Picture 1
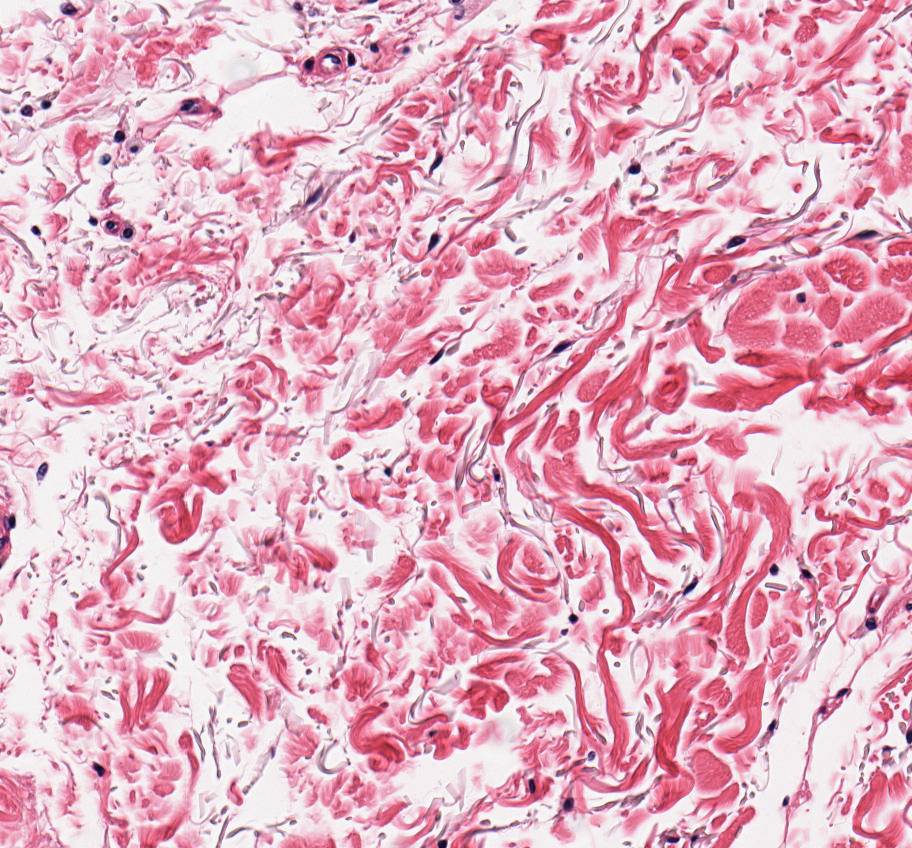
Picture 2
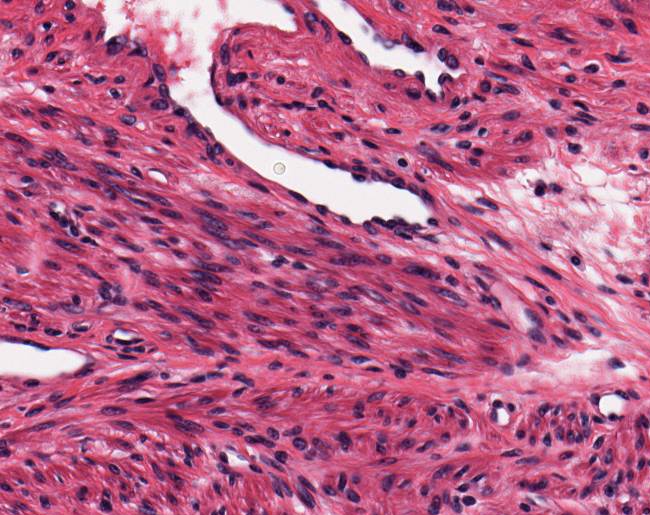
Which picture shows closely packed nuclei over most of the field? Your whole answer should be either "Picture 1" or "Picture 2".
Picture 2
